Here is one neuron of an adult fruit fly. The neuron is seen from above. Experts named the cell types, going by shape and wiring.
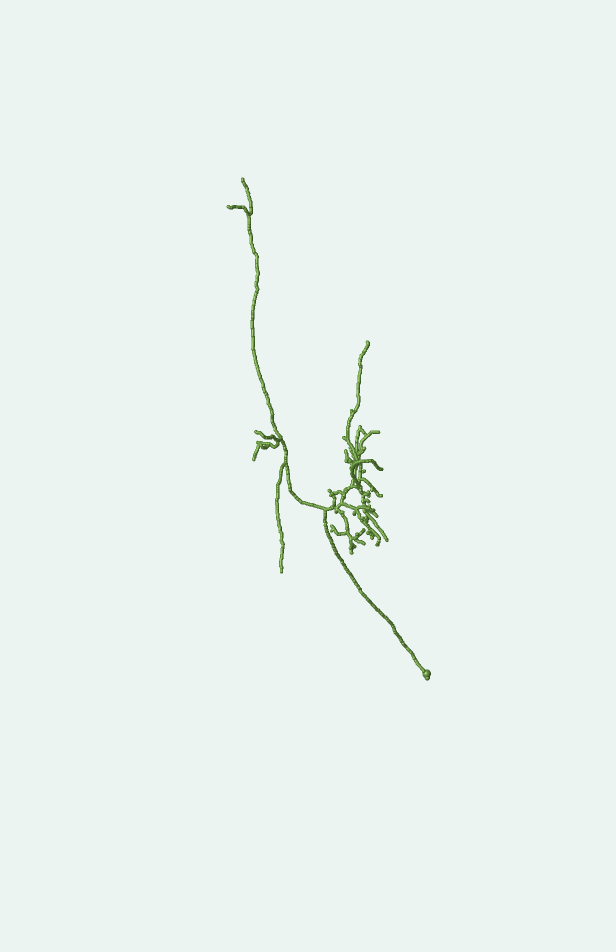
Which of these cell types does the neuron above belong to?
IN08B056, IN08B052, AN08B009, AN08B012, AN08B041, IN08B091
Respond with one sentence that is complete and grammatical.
This neuron represents the cell type IN08B091.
